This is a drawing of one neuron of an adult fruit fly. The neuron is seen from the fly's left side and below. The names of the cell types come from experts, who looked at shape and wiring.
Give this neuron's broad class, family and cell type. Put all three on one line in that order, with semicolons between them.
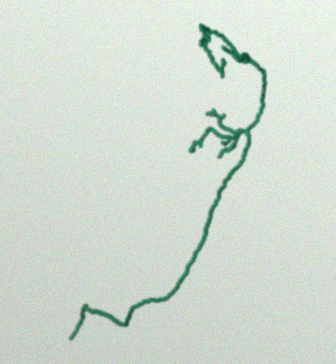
sensory neuron entering the brain; class olfactory; ORN_DM1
